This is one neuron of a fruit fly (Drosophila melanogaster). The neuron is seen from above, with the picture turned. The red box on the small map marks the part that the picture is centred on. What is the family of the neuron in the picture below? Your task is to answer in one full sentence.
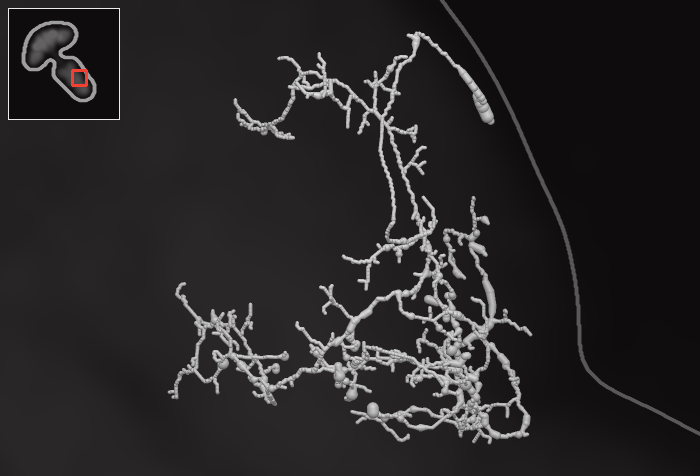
This neuron is given the family hemilineage 19A.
